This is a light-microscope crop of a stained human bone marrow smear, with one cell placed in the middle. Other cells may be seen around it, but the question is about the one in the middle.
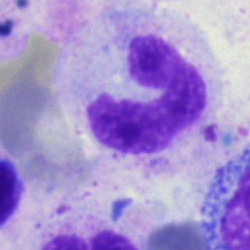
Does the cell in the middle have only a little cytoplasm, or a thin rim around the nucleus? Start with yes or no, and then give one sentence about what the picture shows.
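No. The cytoplasm is abundant and pale lilac-grey.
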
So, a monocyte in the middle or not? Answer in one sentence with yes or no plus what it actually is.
No, the cell in the middle is recognised as a band neutrophil rather than a monocyte.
